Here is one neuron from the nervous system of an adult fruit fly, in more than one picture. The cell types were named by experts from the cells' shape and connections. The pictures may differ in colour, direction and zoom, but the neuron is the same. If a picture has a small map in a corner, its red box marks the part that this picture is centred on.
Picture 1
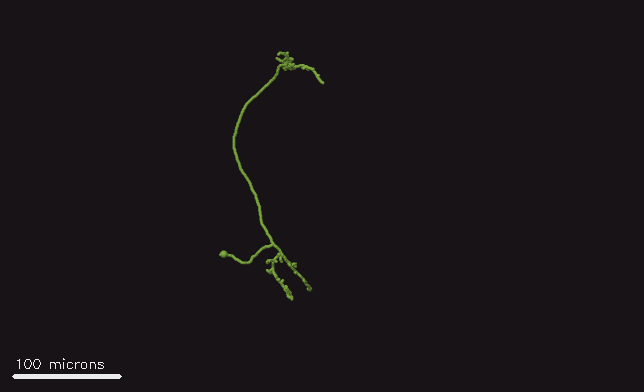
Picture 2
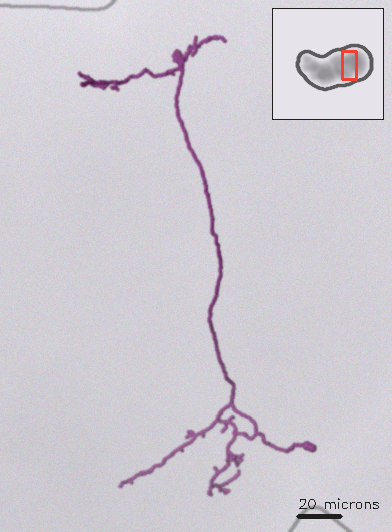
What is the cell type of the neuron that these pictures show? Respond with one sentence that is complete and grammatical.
The neuron is of cell type SMP739.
